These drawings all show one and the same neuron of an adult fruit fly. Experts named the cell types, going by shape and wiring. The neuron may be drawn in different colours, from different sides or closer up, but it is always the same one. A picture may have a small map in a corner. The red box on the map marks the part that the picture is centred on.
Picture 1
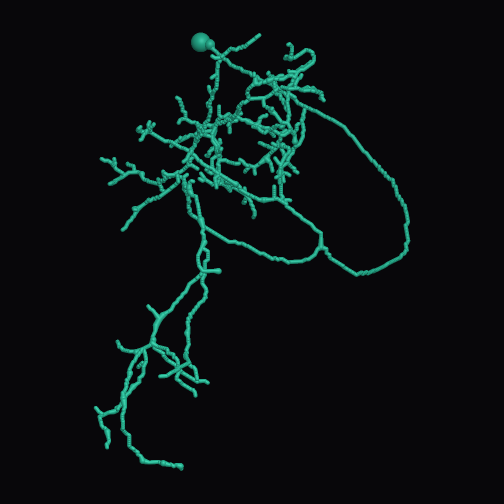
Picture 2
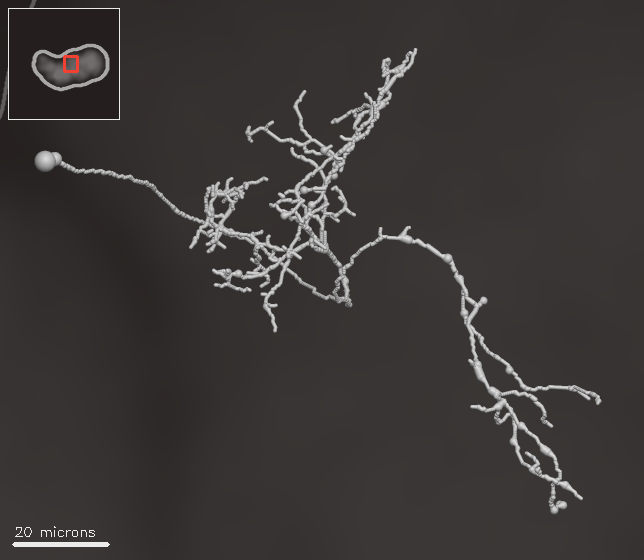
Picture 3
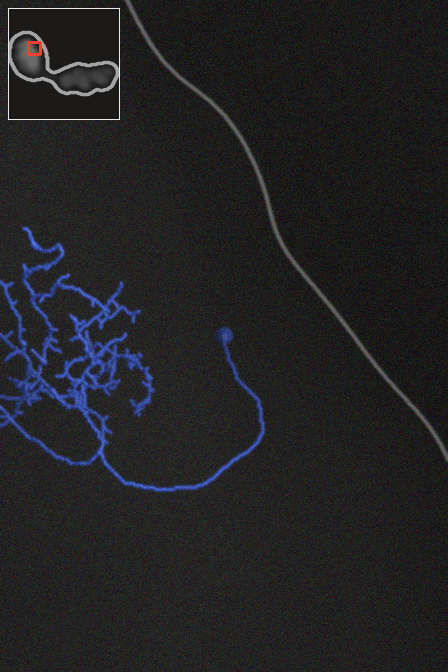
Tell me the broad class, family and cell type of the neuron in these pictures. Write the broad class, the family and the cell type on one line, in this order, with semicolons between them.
central-brain intrinsic neuron; hemilineage VLPp&l1_anterior; LHPV2e1_a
